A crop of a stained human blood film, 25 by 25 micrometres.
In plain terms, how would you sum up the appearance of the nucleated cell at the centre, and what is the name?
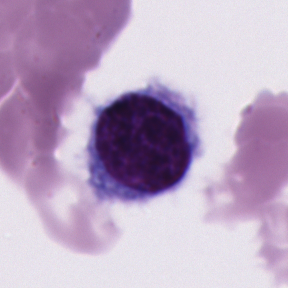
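Dense, darkly stained chromatin fills the nucleus, and no nucleoli are visible in it. The cytoplasm shows no pink or red granules. Its outer edge is frayed rather than smooth. The cell is a hairy cell.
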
